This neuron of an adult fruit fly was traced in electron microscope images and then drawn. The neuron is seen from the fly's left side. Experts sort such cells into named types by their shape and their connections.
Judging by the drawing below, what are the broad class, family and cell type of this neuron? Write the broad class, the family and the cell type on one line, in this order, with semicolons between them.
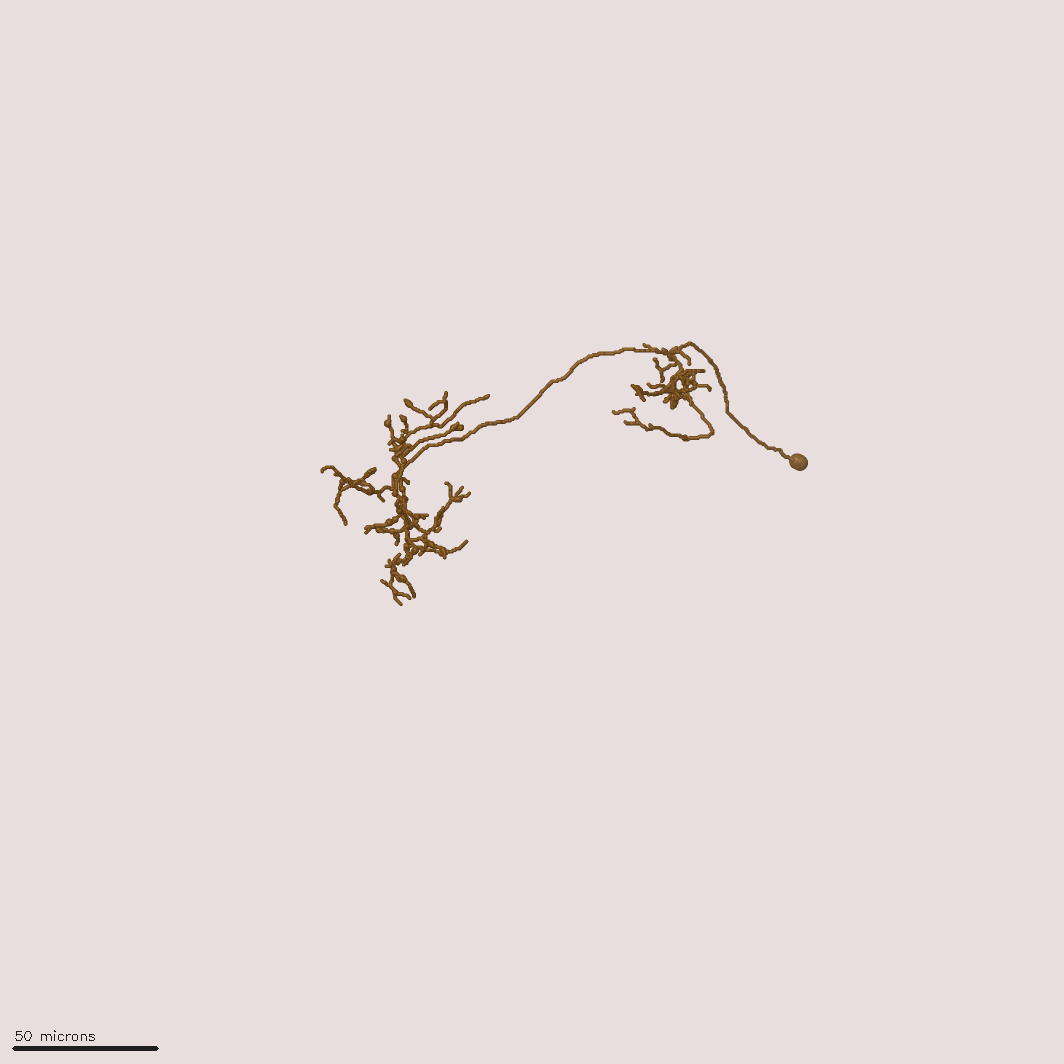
central-brain intrinsic neuron; hemilineage DM6_posterior; AVLP580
